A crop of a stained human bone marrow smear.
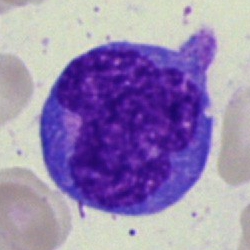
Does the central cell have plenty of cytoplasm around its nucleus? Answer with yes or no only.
No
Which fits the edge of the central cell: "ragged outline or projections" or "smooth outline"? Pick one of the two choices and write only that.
Ragged outline or projections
